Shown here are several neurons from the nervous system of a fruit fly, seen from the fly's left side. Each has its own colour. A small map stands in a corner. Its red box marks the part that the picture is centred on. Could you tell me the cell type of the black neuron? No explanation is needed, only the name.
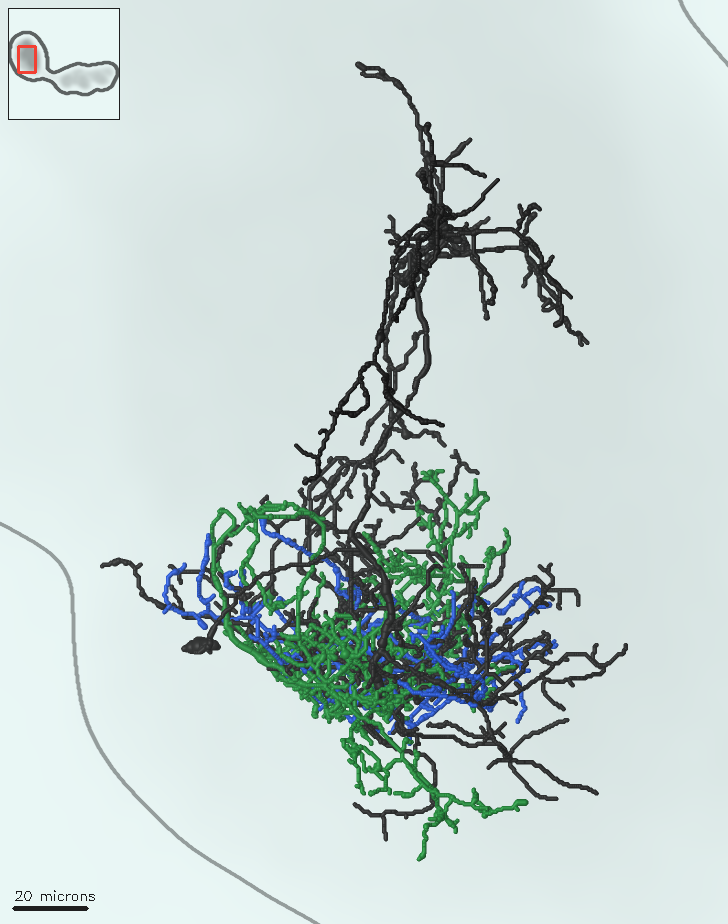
SAD072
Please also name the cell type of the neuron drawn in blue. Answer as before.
SAD117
